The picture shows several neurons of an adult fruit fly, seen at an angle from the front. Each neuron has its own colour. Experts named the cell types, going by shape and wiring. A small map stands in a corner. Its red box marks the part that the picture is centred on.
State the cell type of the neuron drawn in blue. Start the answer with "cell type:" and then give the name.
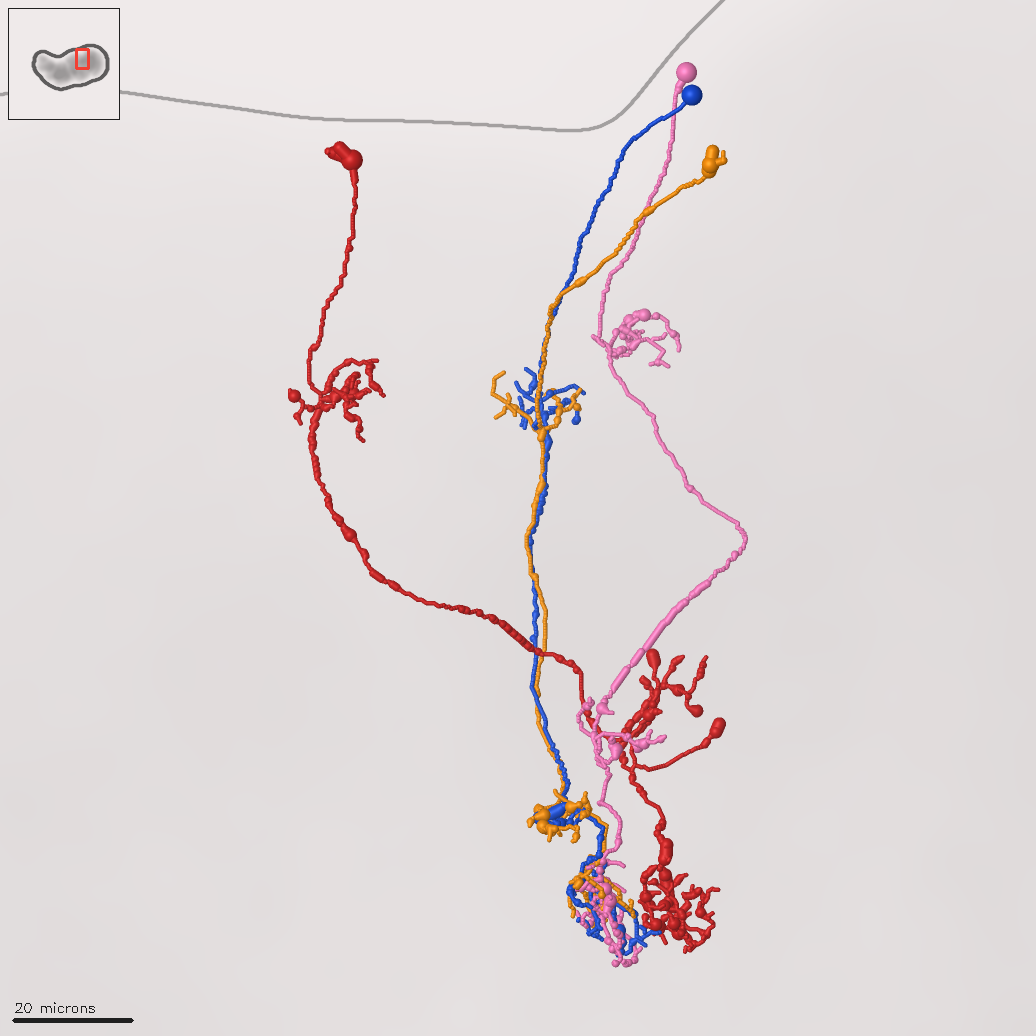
cell type: PFNp_a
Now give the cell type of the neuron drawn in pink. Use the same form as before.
cell type: PFNp_b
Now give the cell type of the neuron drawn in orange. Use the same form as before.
cell type: PFNp_d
